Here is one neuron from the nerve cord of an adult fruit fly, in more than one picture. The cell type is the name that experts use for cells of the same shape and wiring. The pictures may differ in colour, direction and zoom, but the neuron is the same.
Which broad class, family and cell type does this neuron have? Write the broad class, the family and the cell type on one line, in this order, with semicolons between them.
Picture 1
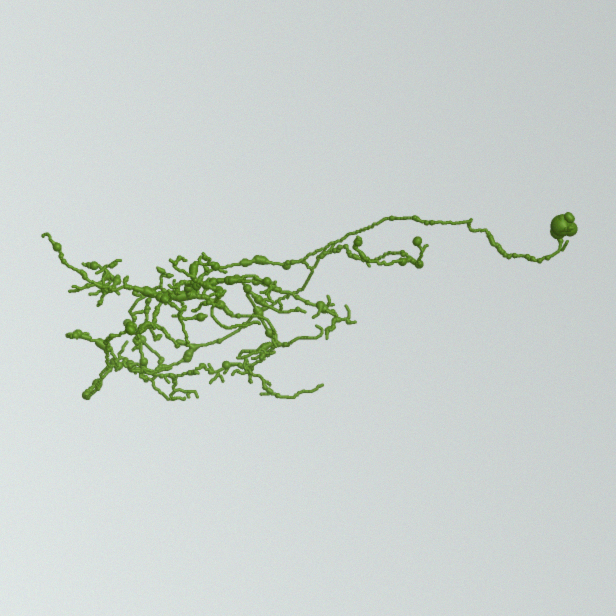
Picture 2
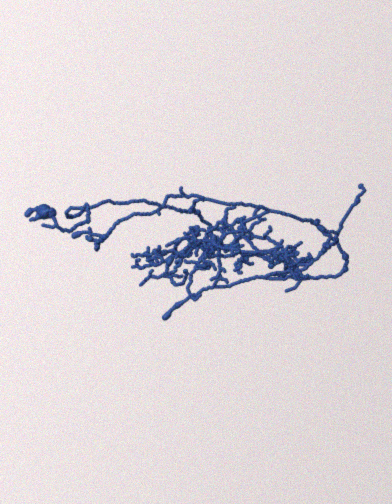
nerve-cord intrinsic neuron; hemilineage 14A; IN14A036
